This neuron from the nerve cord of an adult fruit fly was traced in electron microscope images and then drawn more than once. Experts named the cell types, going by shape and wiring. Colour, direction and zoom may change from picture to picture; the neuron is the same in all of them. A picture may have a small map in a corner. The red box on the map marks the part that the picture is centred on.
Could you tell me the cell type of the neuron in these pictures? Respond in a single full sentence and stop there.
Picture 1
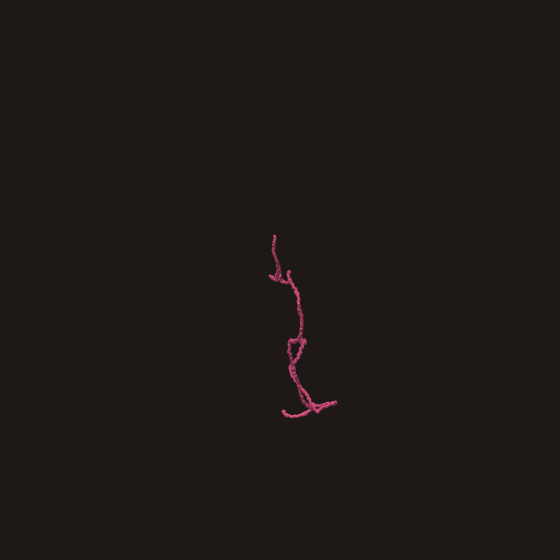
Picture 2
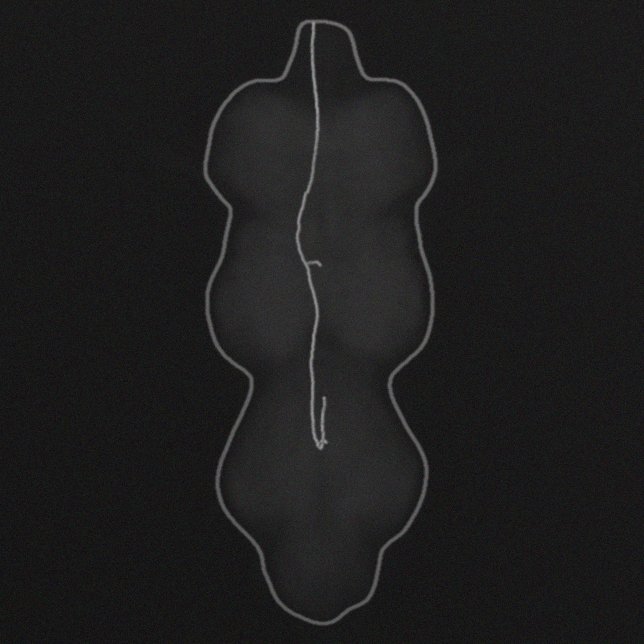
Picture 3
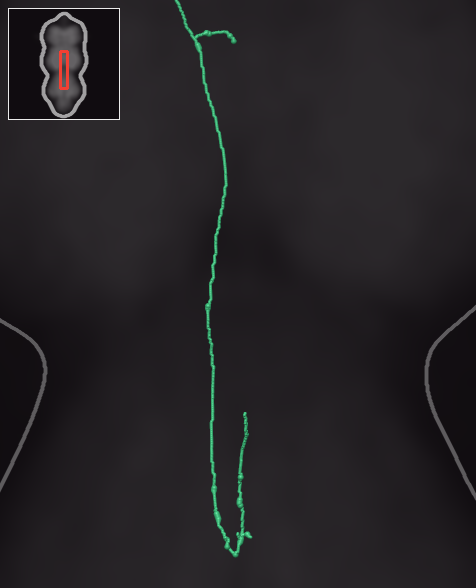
Included in the cell type LN-DN2 is this neuron.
